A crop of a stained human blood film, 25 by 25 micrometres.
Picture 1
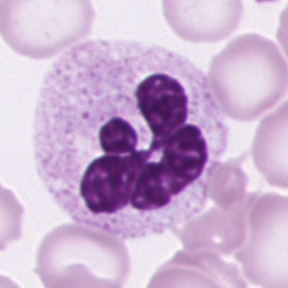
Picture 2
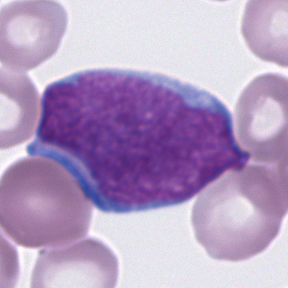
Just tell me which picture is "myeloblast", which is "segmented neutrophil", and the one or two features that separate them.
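Picture 1 holds the segmented neutrophil; picture 2 holds the myeloblast. Checking the outline first, the segmented neutrophil is round and smooth, while the myeloblast has a small pointed tip projecting from its right end. Checking the nucleus, the myeloblast's is a single unlobed mass following the cell's outline, about 19 by 12 micrometres in a cell of about 20 by 13 micrometres, filling about 80% of its area. Its cytoplasm forms only a narrow rim, with a paler patch at the upper right beside the nucleus.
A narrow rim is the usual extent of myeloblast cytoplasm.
The segmented neutrophil, by contrast, has plentiful pale pinkish-lilac cytoplasm.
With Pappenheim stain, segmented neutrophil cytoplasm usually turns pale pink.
On chromatin, the segmented neutrophil's is dark purple and coarsely clumped, and no nucleoli are visible.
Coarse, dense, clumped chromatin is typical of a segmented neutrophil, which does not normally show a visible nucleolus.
As for granules, fine lilac-pink ones are scattered evenly through the neutrophil's cytoplasm, whereas none are visible in the myeloblast.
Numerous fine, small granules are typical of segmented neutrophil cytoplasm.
Last, vacuoles: neither cell shows any.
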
